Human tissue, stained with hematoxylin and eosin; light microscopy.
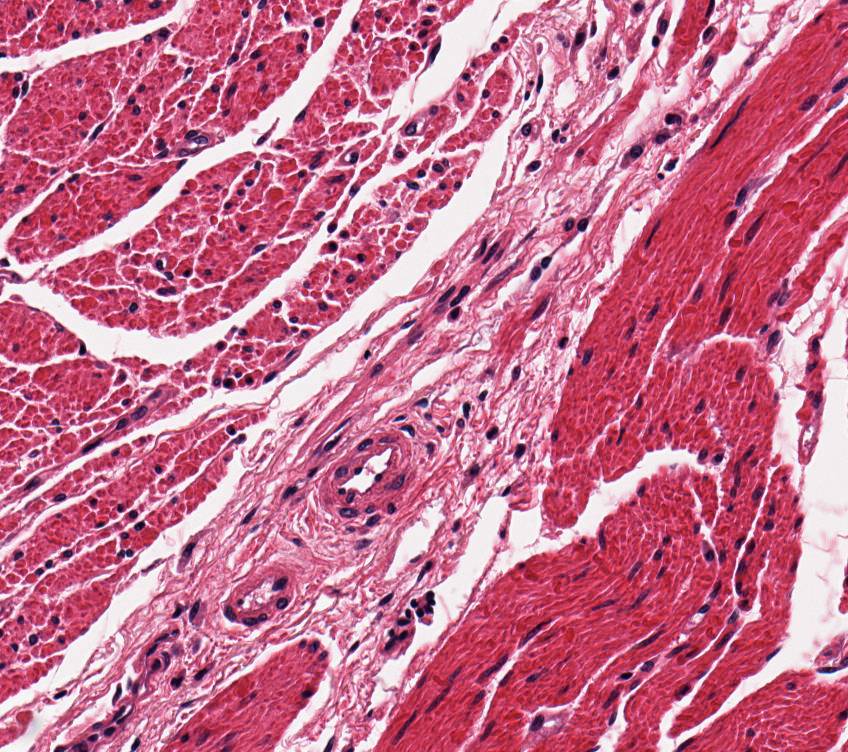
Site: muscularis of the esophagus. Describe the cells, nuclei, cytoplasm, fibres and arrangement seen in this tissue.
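Diagonal band of loose connective tissue, lower left to upper right, between two muscle regions. Upper left muscle cut across: many small polygonal fibre profiles grouped in bundles. Lengthwise-cut muscle: elongated oval nuclei within fibres. Band: loose, wavy pale pink fibres, scattered dark spindle-shaped nuclei.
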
